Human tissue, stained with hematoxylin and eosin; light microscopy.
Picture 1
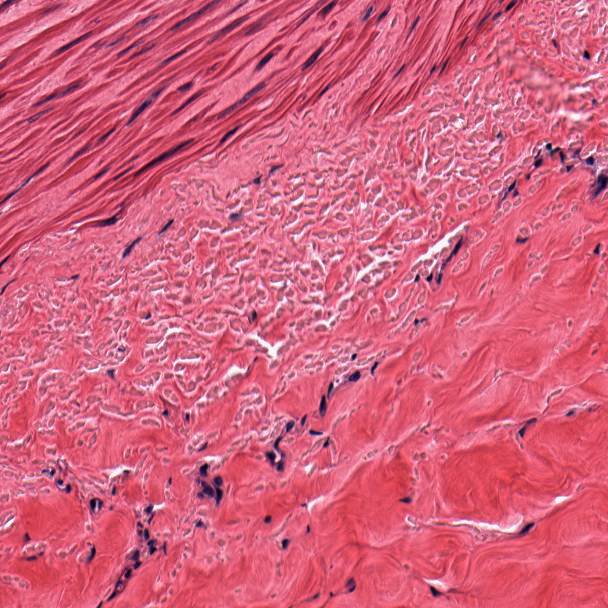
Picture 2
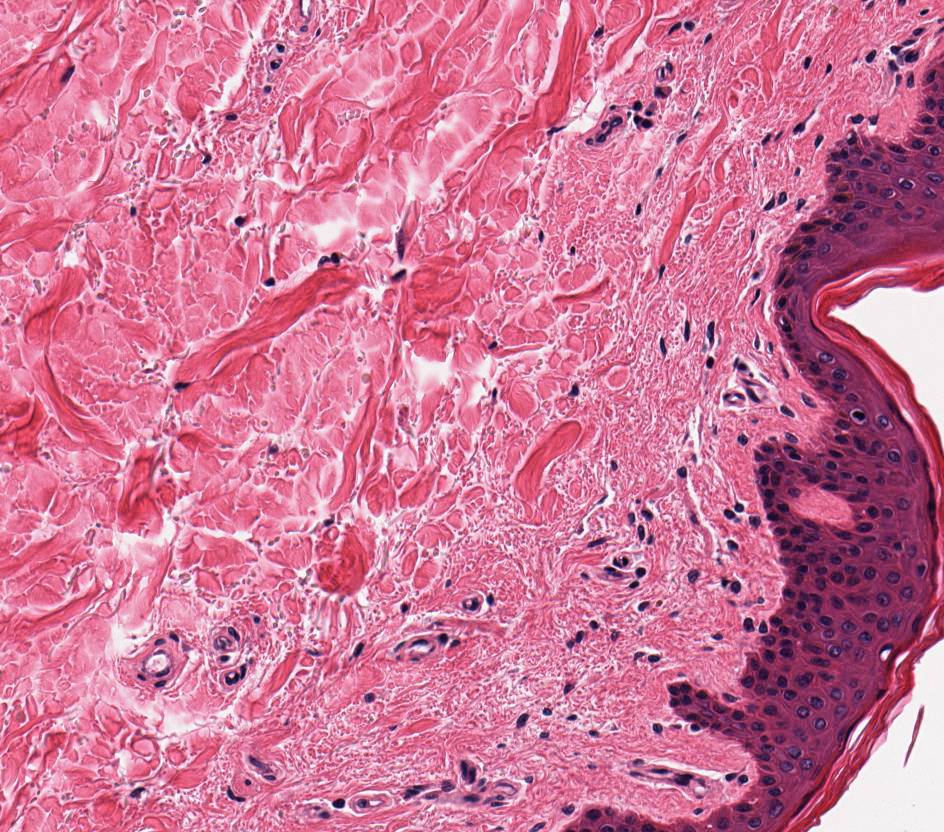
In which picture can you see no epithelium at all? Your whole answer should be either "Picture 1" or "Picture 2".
Picture 1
